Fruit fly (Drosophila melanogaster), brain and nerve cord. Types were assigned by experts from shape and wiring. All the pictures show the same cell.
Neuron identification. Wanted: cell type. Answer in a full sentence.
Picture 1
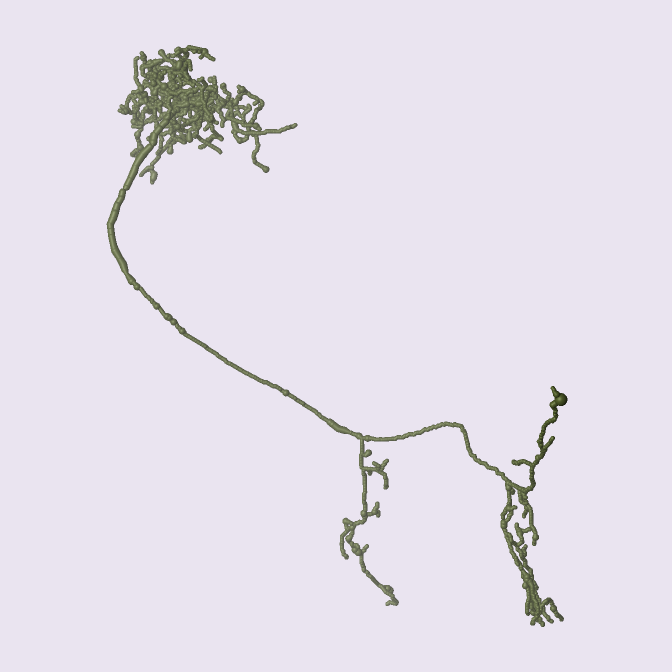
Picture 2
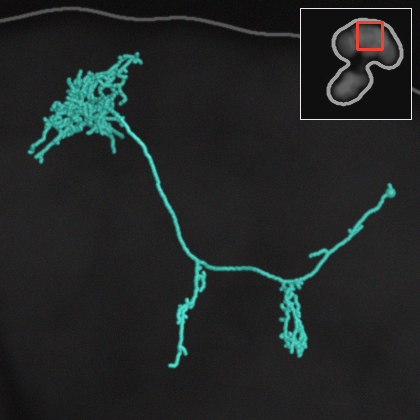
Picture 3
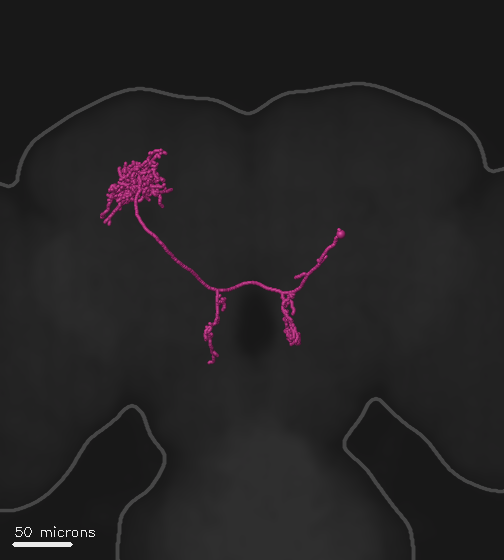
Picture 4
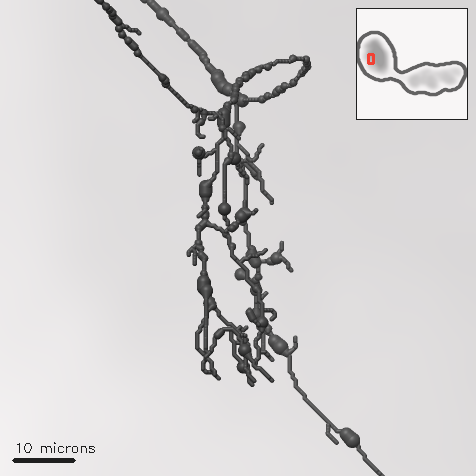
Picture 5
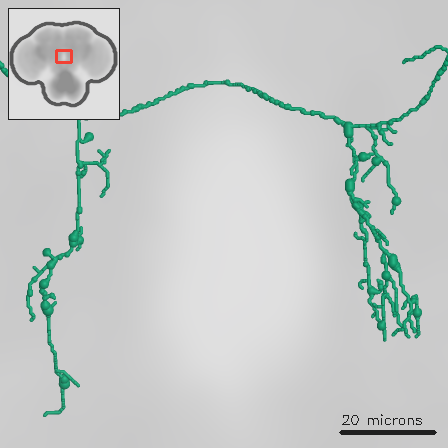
The cell type is mAL_m8.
